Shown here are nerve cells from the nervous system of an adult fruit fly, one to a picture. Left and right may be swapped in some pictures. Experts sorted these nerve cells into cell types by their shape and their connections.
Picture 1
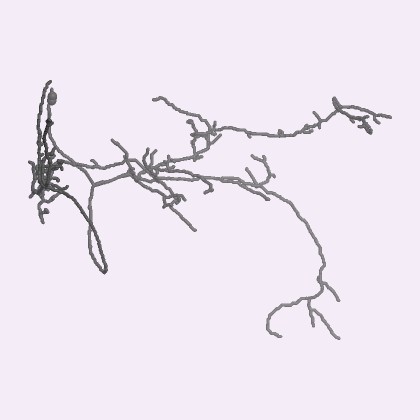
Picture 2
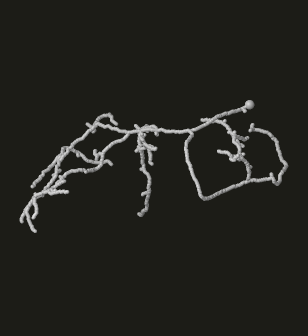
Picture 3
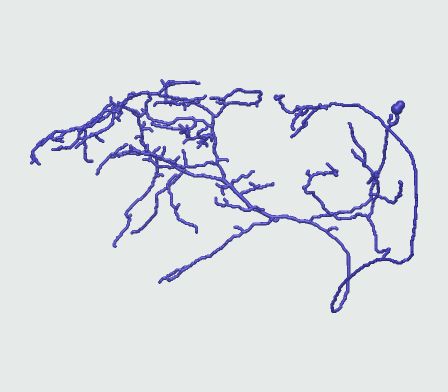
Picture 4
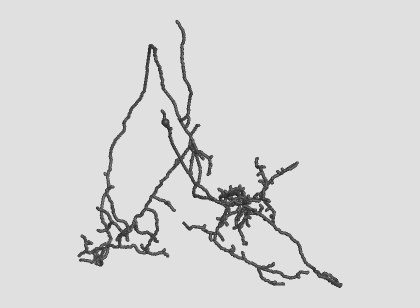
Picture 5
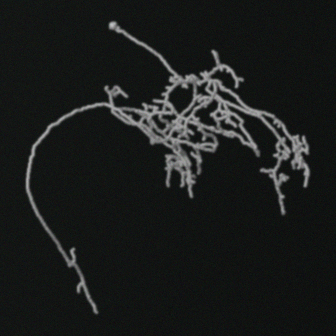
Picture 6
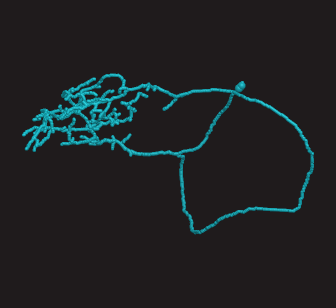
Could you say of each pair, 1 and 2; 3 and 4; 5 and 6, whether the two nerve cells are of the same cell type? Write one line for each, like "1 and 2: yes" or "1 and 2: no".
1 and 2: yes
3 and 4: no
5 and 6: no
